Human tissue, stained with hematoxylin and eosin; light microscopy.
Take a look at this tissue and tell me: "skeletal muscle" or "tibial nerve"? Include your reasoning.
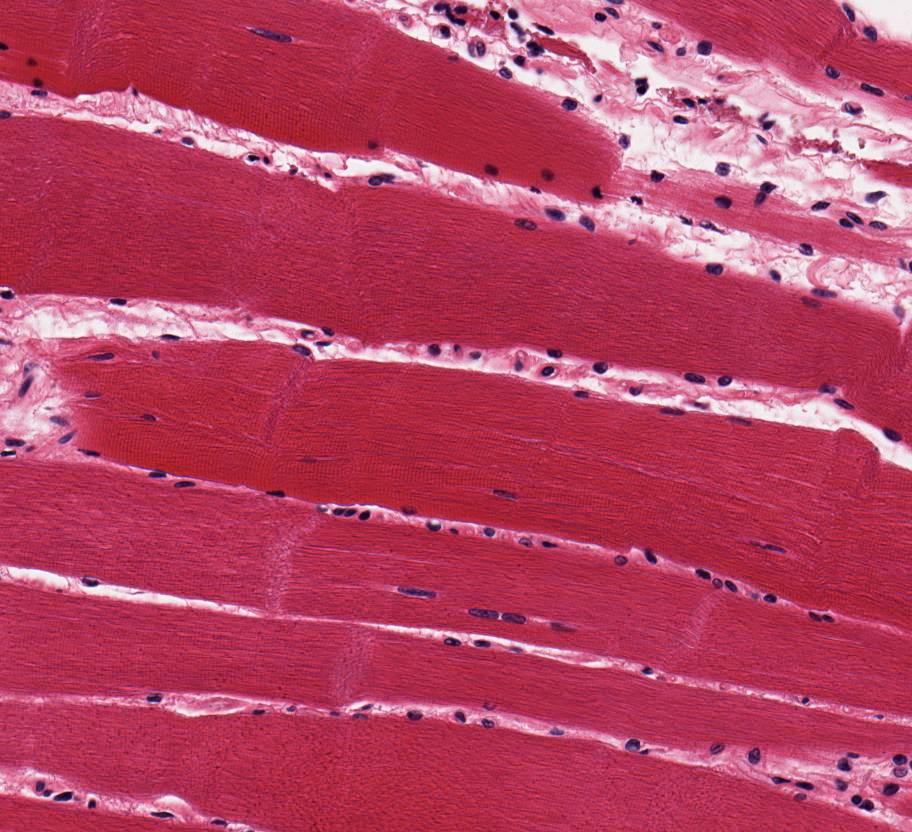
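It is skeletal muscle. The fibres are long, parallel and unbranched, each broad and even in width, with cytoplasm evenly and deeply stained red-pink by eosin.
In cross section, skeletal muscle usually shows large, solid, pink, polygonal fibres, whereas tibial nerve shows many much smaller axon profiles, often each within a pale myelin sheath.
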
